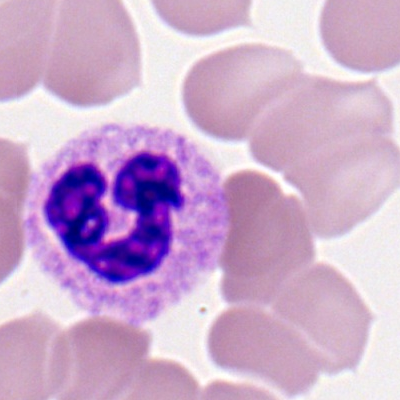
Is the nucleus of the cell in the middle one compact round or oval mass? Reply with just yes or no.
No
